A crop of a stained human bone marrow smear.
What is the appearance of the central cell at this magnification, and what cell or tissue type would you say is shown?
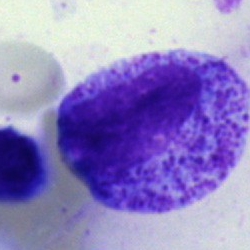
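Look first at the outline: it is oval and smooth, with nothing projecting from the surface. Now find the nucleus, lying toward the left, so that most of the cytoplasm is on the right. That cytoplasm is crowded with numerous coarse purple granules. This cell is a promyelocyte.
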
